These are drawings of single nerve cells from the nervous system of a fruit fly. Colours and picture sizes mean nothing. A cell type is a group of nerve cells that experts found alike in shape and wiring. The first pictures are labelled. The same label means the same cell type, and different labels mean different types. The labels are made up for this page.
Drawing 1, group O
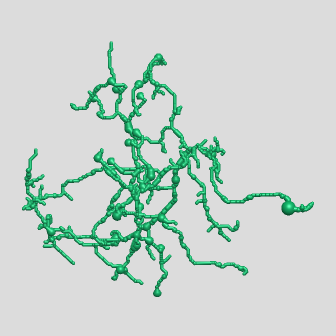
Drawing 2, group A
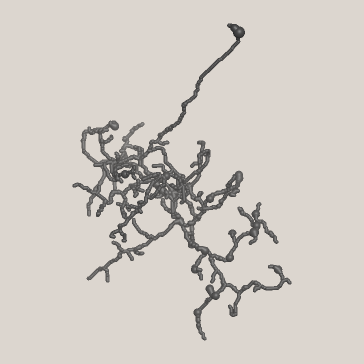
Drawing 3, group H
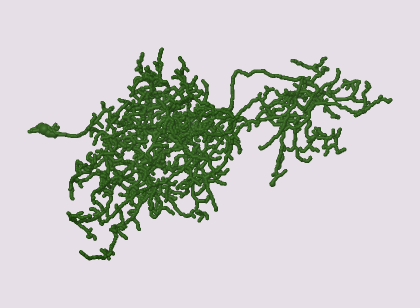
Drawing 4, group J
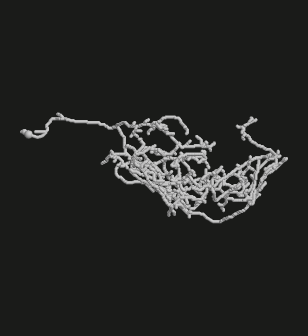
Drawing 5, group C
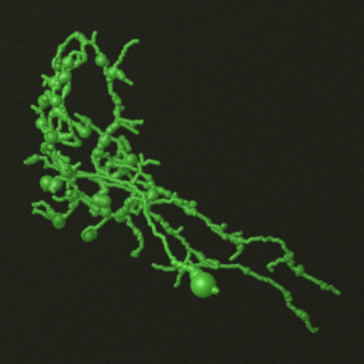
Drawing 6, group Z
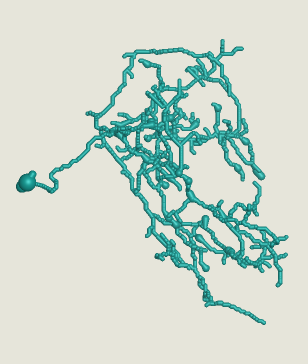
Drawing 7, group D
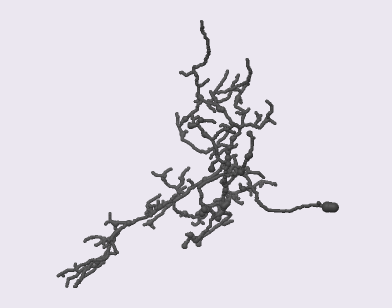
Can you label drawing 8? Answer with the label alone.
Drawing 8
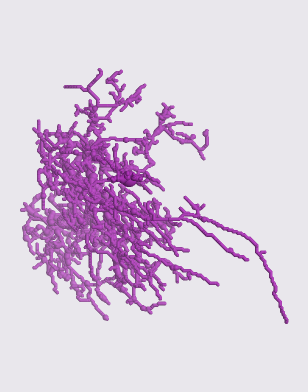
group H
